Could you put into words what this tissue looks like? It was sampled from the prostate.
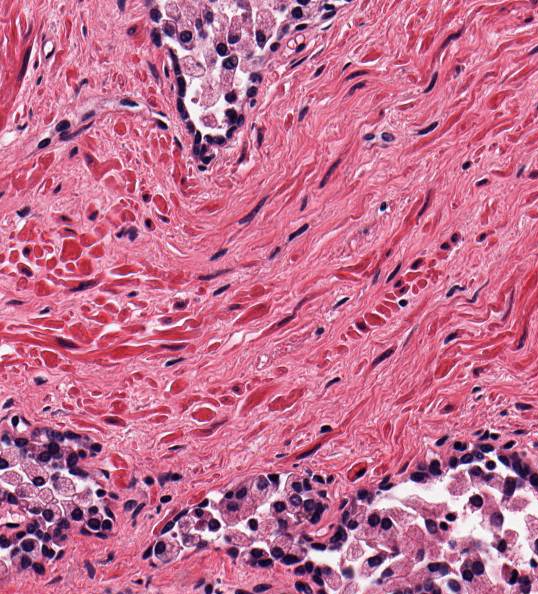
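Mostly it's dense pink fibrous stroma, with clusters of cells at the lower left, lower right and top centre. Those cells have round, dark nuclei and pale pink to clear cytoplasm. No fat cells in the field, either.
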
